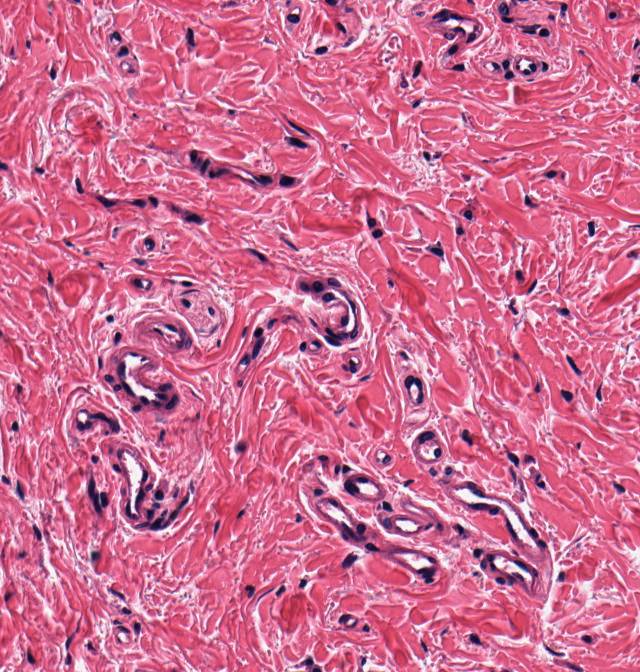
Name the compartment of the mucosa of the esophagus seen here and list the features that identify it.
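I'd say this is loose connective tissue. What decides it: the collagen bundles run in haphazard, interlacing directions, with sparse small dark spindle-shaped fibroblast nuclei and many small thin-walled vessels scattered between them.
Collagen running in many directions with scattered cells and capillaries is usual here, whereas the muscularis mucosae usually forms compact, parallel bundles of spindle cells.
Most vessel lumens look narrow, slit-like and empty.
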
